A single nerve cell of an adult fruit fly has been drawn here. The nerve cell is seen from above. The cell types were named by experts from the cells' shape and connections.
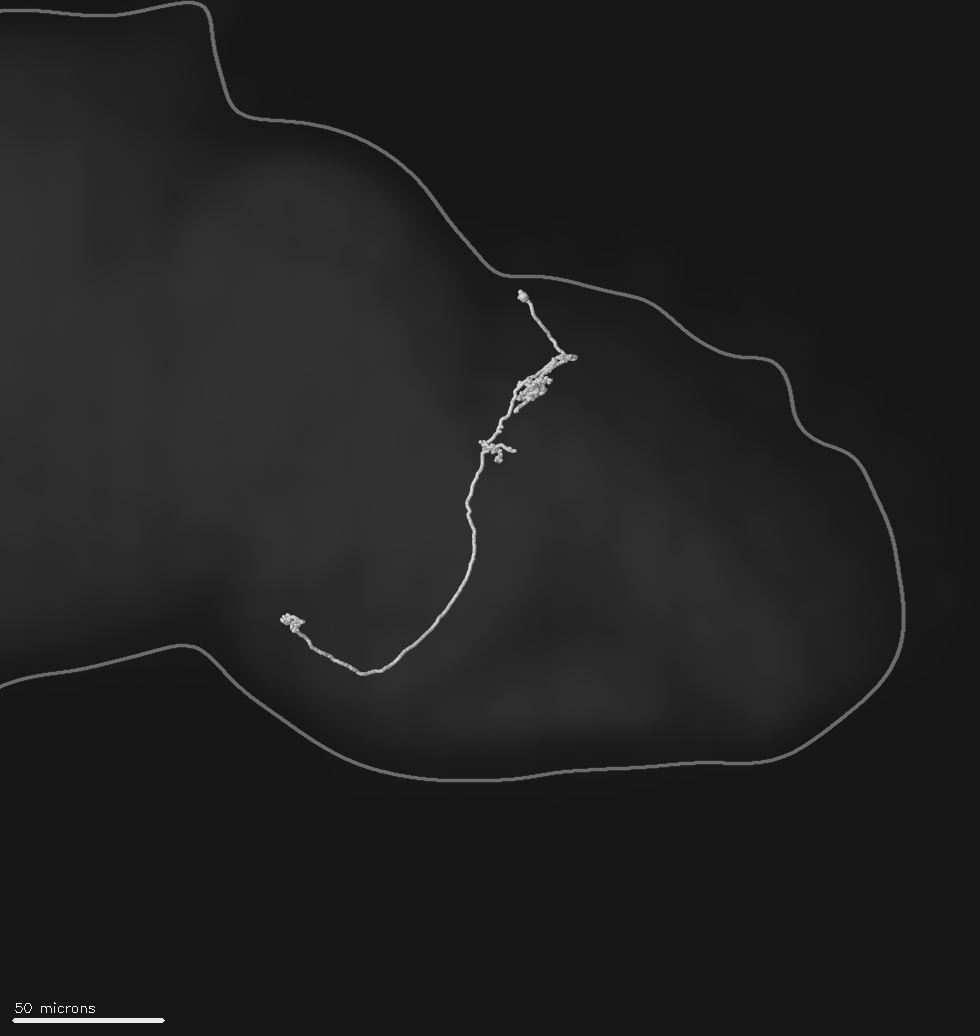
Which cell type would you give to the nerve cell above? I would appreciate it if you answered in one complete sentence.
The cell type that this nerve cell has is Tm20.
